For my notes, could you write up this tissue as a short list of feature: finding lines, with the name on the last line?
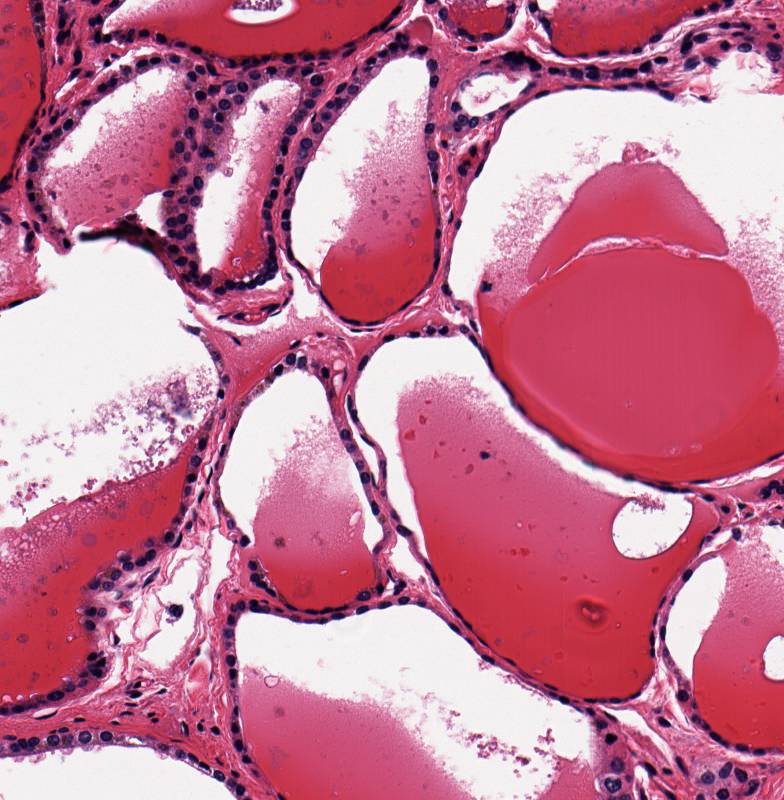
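Follicles: fill the field, closely packed, rounded and oval, widely varying size
Lining: single layer of flattened to low cuboidal epithelial cells
Nuclei: small, round, dark, evenly spaced
Stroma: only thin strands of pink fibrous tissue between follicles
Name: thyroid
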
